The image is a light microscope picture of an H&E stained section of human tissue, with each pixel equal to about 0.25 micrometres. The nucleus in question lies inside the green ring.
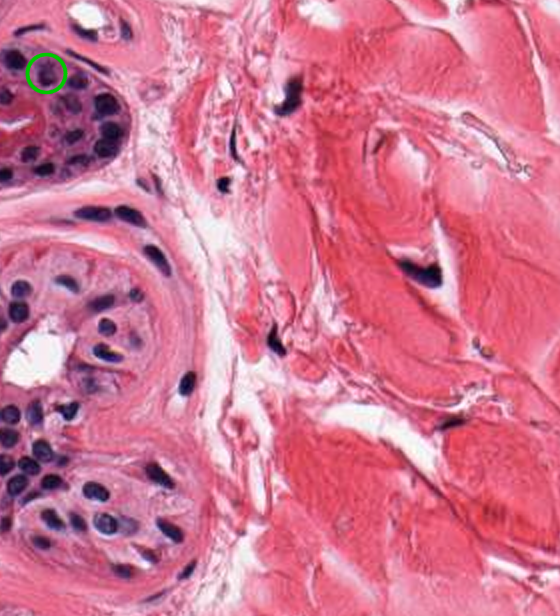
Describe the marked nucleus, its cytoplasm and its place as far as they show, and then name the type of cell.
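The cytoplasm is a pale purplish pink, and the border between this cell and its neighbours cannot be made out clearly. The cell lies among closely packed cells that together form a rounded tubule cross-section, with a small lumen holding pink material close by. The tubule is bounded by a smooth rim of pink fibrous tissue running just outside the cells. The marked cell is a sweat gland cell.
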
